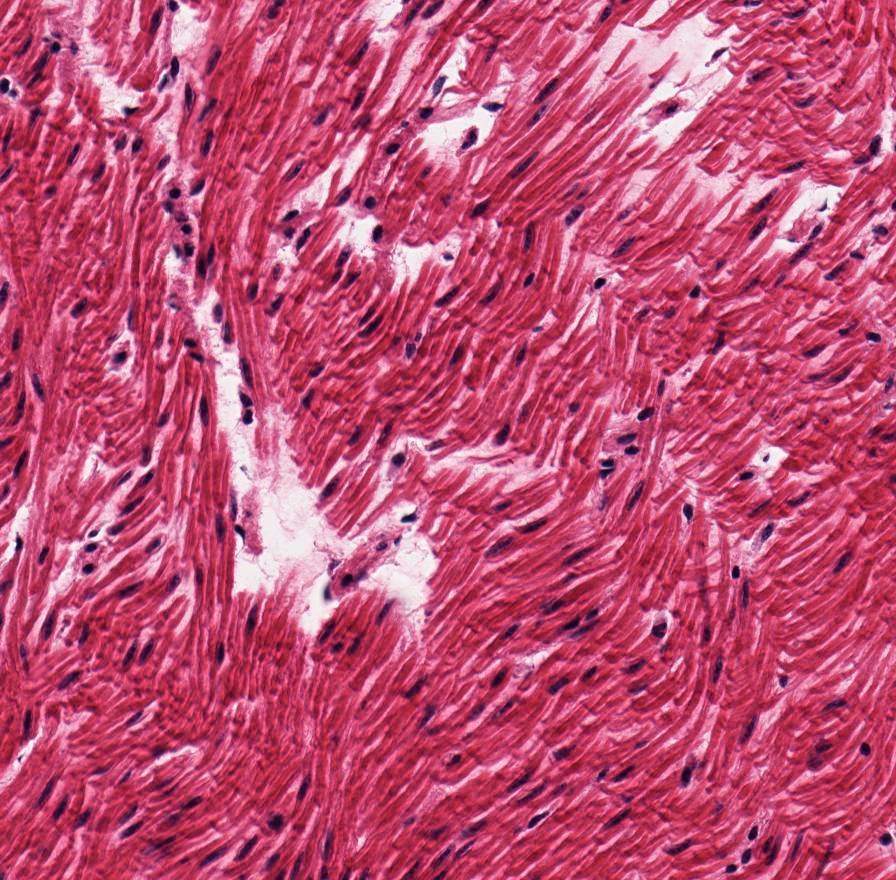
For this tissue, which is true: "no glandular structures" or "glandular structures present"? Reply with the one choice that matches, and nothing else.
No glandular structures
